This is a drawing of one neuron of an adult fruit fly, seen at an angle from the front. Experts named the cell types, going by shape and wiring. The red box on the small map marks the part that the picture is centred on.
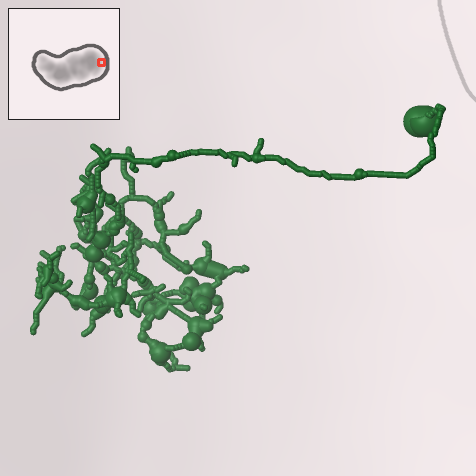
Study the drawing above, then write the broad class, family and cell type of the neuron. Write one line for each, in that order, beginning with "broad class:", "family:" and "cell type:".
broad class: optic-lobe intrinsic neuron
family: Mi
cell type: Mi16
